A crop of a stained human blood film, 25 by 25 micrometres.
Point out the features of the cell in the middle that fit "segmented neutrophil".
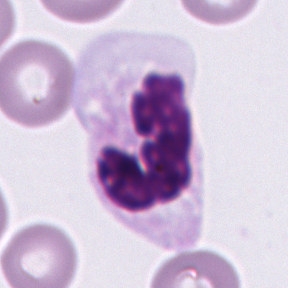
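Segmented neutrophil. Chromatin dark purple, coarsely clumped.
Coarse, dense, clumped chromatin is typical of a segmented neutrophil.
Chromatin here fits.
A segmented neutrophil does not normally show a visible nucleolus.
None visible here; also fits. Outline elongated, broader at top, narrowing toward bottom. Cytoplasm plentiful, pale pinkish-lilac.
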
